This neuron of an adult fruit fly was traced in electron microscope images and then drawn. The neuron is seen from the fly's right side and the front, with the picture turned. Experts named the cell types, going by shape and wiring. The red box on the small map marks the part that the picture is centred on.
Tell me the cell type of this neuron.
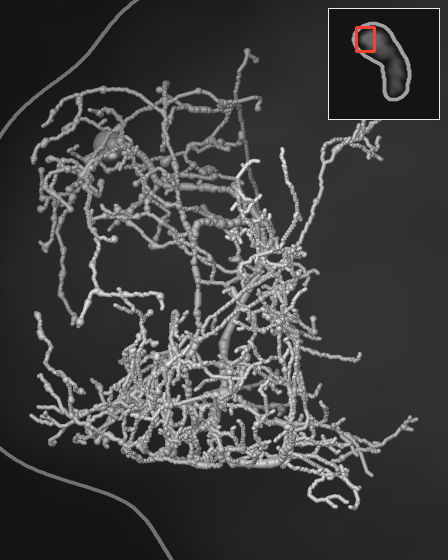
SMP001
